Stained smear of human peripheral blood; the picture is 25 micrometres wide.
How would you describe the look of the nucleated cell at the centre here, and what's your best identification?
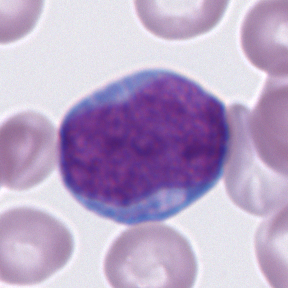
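A smooth outline without surface projections bounds the cell. Chromatin is spread fairly evenly, with no large dark blocks. In the cytoplasm, a pale patch rests against the lower edge of the nucleus, and no granules are visible. Cell type: myeloblast.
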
